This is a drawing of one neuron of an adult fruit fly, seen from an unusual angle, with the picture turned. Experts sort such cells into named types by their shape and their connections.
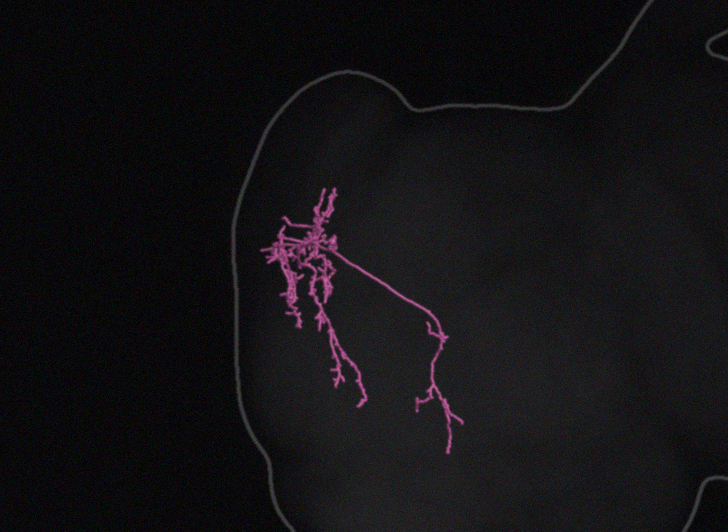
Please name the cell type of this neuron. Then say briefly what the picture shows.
Its cell type is MeVP11. It is a visual projection neuron. The cell body can be seen in the middle of the picture. In this view it is taller than it is wide.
